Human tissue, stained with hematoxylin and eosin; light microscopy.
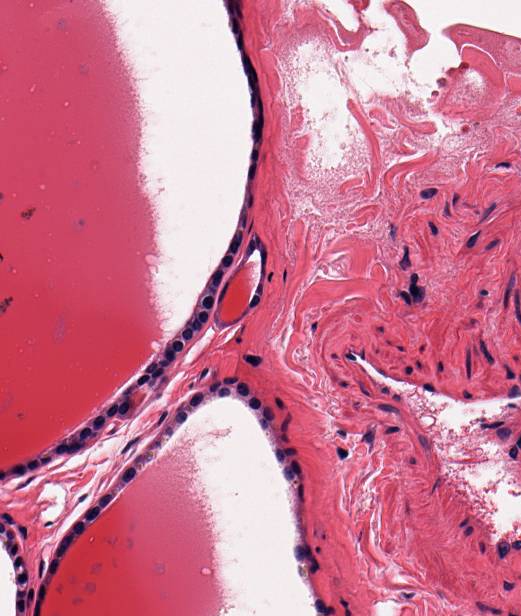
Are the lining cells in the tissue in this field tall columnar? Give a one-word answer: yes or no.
No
